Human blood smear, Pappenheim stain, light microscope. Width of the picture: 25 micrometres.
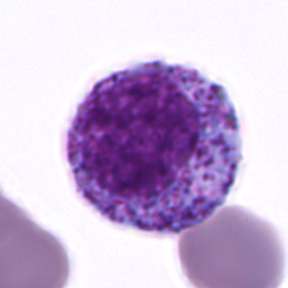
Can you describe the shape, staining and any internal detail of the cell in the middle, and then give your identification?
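Look first at the nucleus: it sits off-centre, toward the left of the cell. The cytoplasm makes a rim that's widest on the right, and many dark purple granules fill it. Some dark granules lie over the edge of the nucleus too. Overall it's about 16 micrometres across. What you have here is a promyelocyte.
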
